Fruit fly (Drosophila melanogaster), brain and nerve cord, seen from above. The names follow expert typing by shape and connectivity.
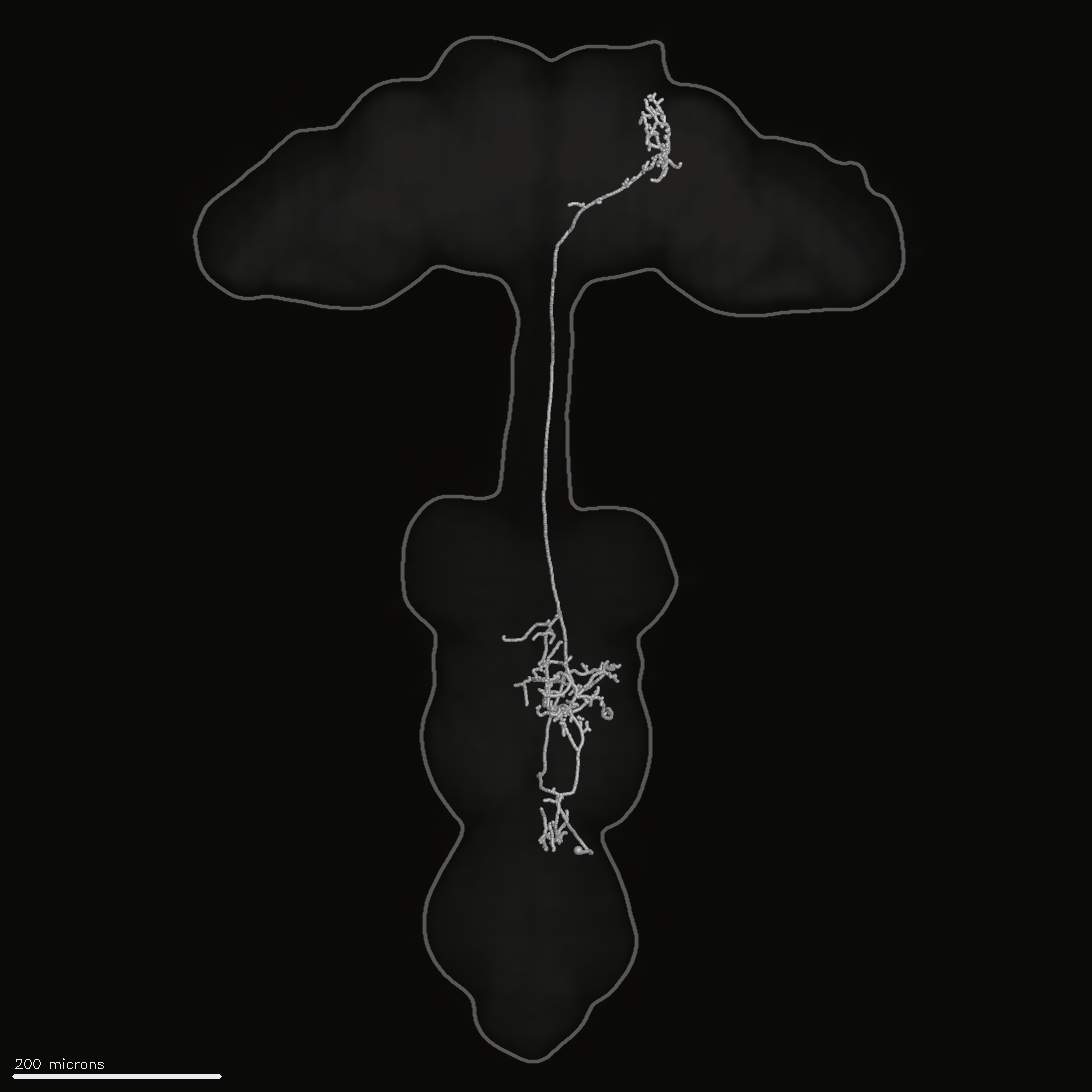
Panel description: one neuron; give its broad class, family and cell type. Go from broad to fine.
ascending neuron; hemilineage 17B; AN17B013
